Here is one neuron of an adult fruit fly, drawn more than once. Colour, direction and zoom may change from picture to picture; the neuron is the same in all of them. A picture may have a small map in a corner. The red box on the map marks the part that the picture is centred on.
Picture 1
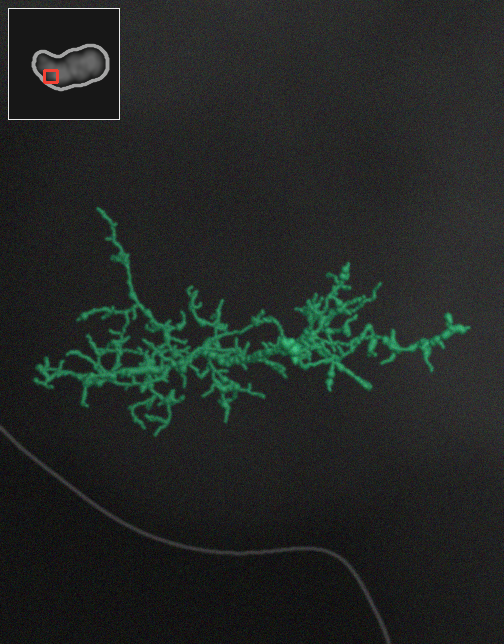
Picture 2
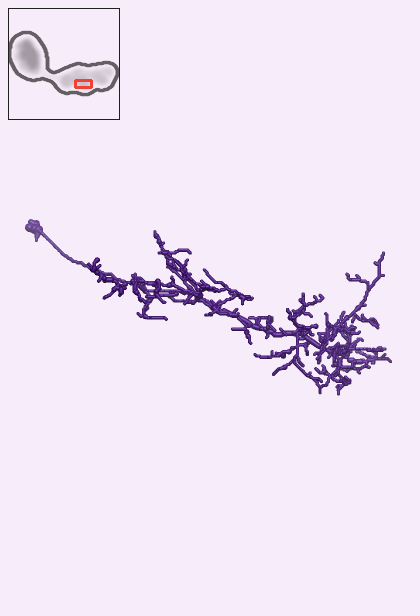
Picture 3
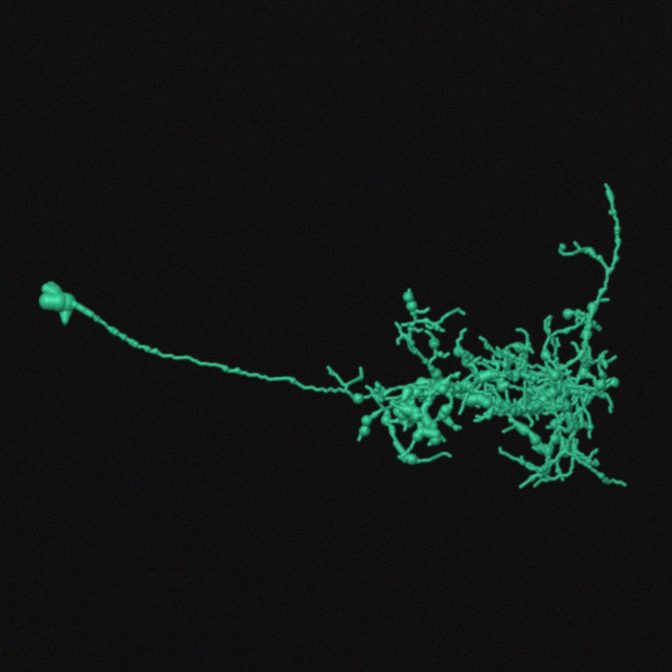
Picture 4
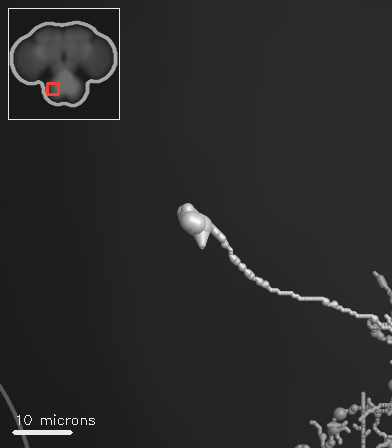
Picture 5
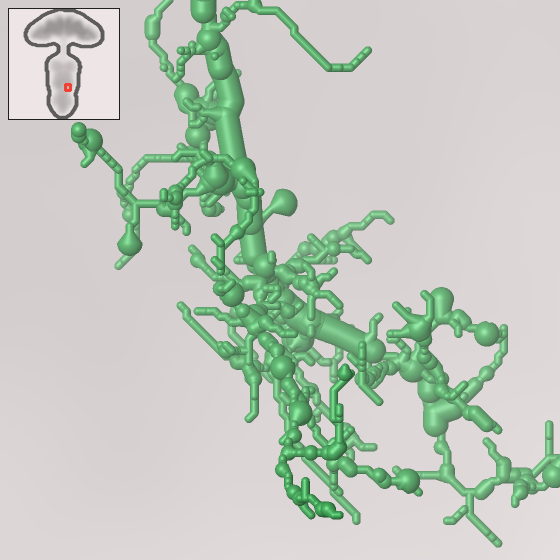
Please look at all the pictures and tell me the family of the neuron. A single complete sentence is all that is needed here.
This neuron is categorized under the family hemilineage 09A.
